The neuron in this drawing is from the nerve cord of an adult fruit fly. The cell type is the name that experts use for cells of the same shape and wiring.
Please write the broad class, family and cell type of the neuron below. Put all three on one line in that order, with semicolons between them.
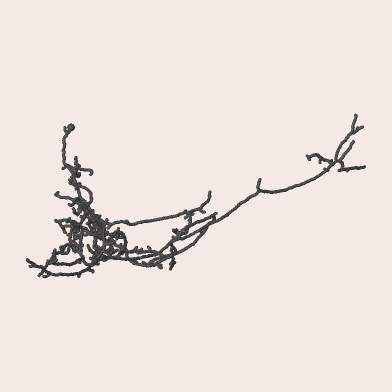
nerve-cord intrinsic neuron; hemilineage 17A; IN17A090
